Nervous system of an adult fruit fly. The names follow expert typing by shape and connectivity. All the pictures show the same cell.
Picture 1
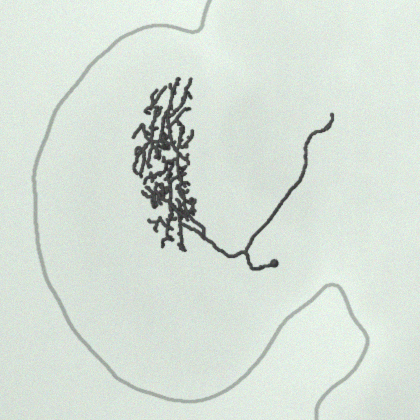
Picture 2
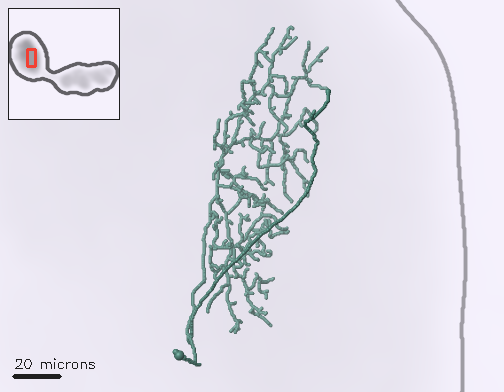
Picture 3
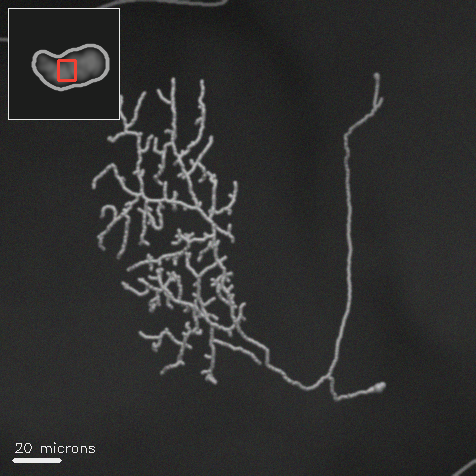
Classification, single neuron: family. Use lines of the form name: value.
family: MeVP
